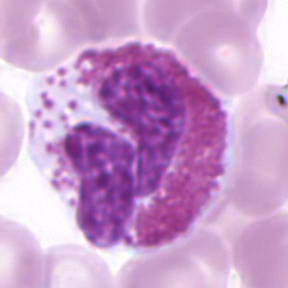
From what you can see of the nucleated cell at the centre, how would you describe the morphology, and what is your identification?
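You can see it's roughly round in outline, with the nucleus divided into two large lobes and no nucleoli showing. The granules are round and fairly even in size. That one's an eosinophil.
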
